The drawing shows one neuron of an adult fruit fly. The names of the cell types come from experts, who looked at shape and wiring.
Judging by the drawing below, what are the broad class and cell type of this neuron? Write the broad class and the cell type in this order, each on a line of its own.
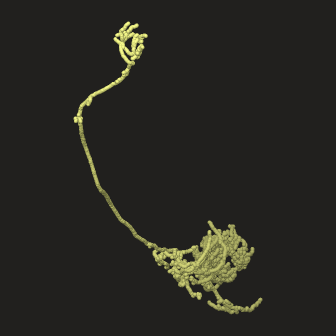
ascending neuron
ANXXX055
